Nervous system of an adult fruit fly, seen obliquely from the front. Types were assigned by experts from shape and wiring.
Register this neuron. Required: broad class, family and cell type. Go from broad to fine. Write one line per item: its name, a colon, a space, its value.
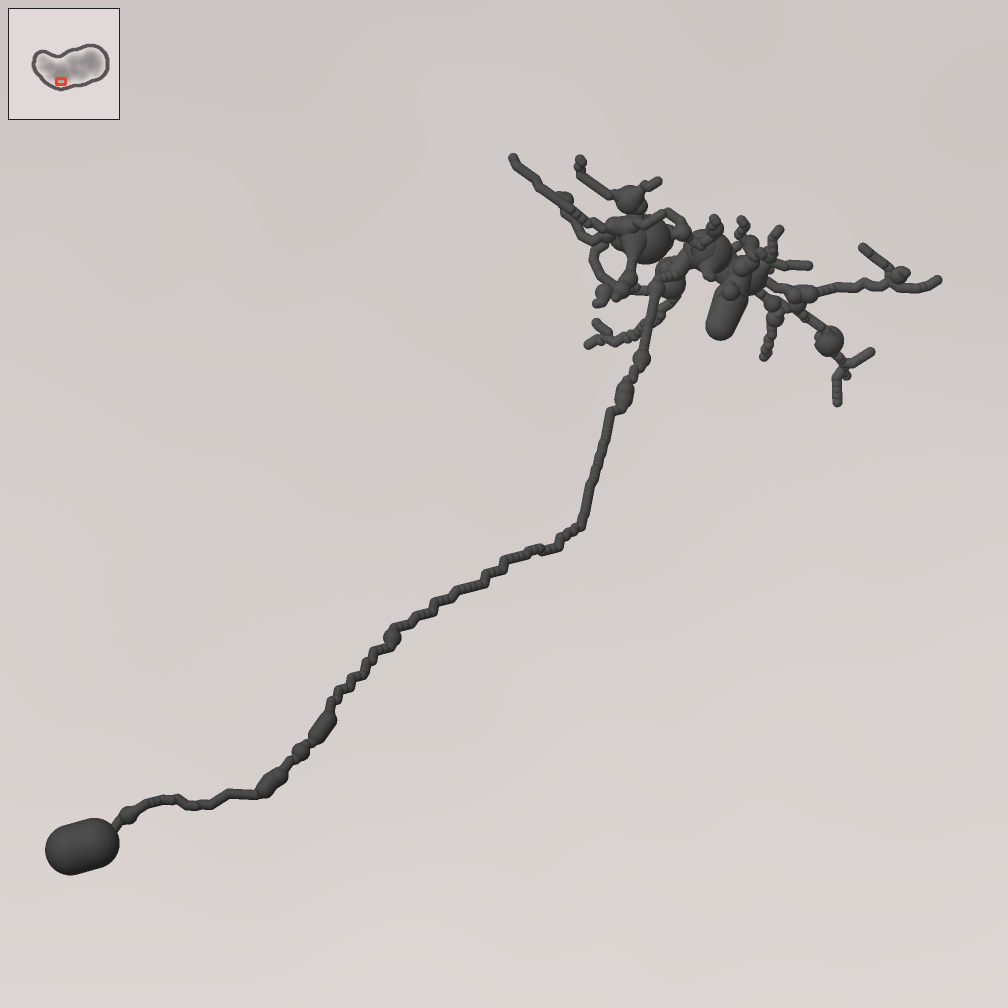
broad class: optic-lobe intrinsic neuron
family: Dm
cell type: Dm8b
